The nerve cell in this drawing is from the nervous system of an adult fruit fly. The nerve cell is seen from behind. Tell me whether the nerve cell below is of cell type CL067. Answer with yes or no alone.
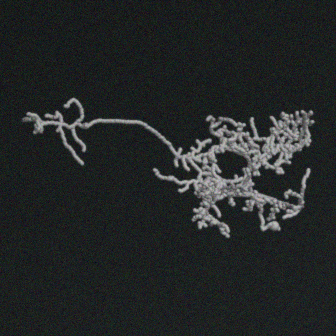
no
